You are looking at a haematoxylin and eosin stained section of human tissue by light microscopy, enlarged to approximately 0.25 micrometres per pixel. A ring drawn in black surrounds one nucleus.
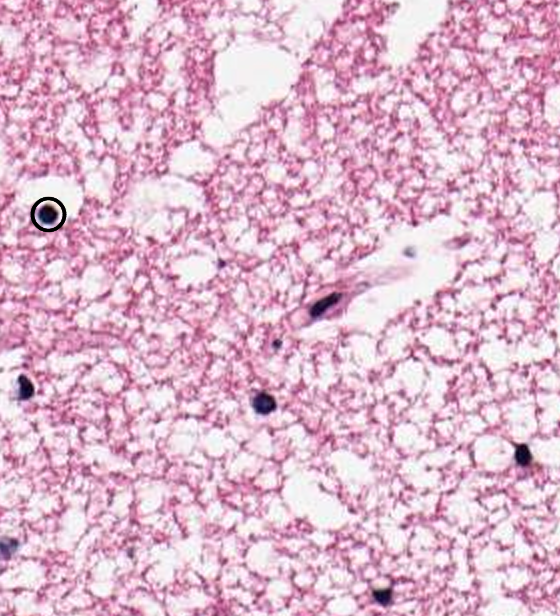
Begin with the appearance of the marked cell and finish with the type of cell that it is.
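The nucleus is small, round and uniformly very dark, with no internal detail visible. It sits inside a clear, unstained space several times its own width, toward the lower part of that space rather than in its centre. It lies on its own in the finely vacuolated pink background, away from the vessel and from the other dark nuclei in the field. It is an oligodendrocyte.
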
